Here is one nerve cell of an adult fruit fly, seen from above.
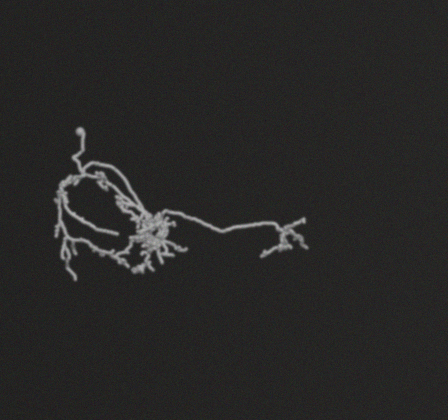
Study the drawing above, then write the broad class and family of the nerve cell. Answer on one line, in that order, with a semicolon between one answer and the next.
central-brain intrinsic neuron; hemilineage SLPa&l1_anterior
